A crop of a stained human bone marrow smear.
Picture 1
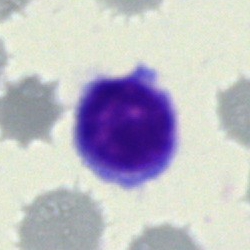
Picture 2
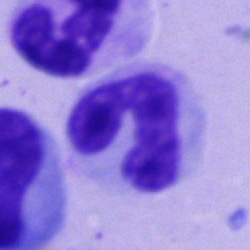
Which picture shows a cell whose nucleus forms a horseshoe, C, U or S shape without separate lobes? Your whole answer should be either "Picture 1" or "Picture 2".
Picture 2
